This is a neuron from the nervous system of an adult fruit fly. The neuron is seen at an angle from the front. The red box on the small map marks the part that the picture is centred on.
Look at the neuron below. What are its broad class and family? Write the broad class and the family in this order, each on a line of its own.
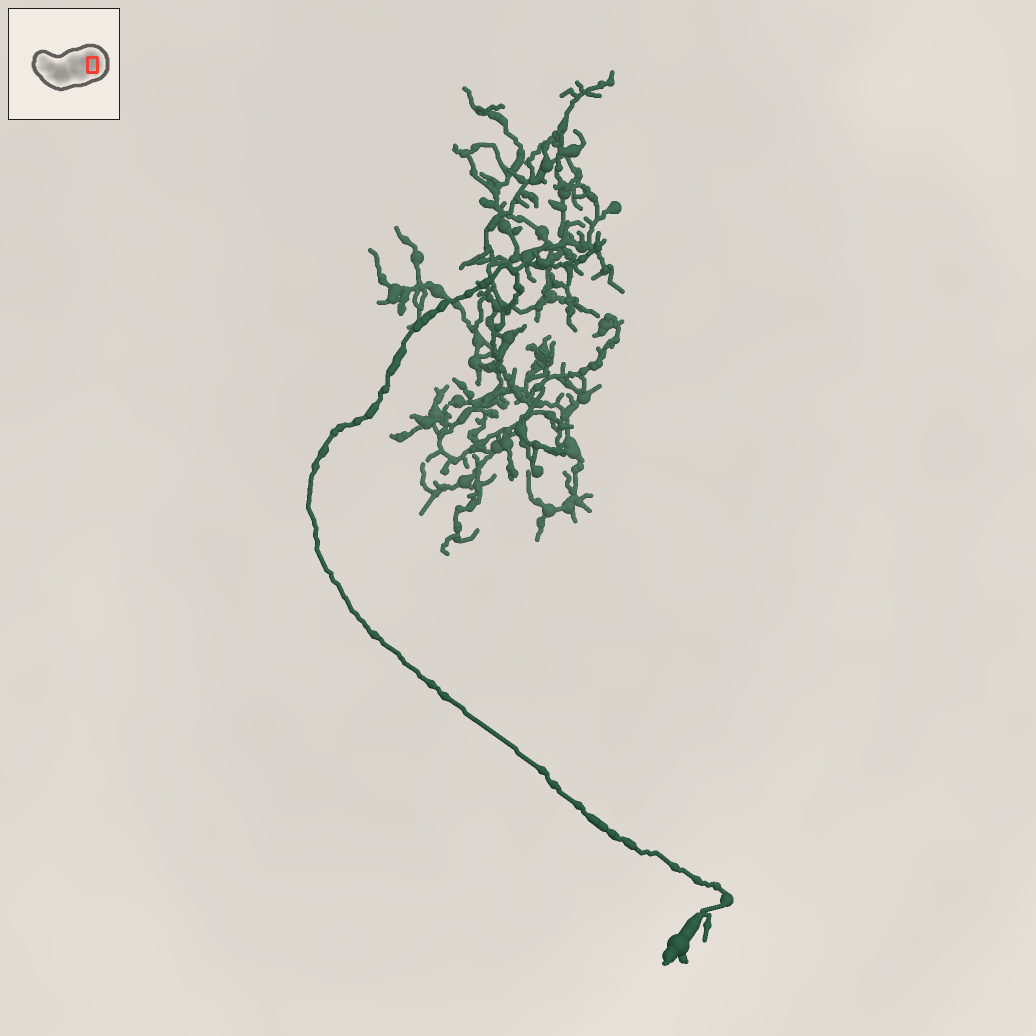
optic-lobe intrinsic neuron
Li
